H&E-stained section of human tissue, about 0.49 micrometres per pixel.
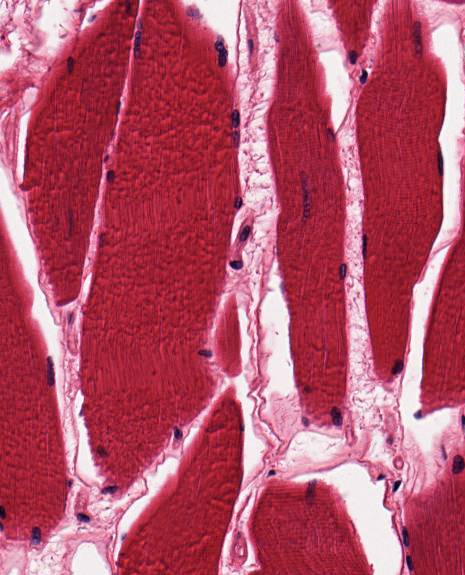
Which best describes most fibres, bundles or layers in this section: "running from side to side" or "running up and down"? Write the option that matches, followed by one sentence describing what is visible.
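Running up and down. Long, broad muscle fibres run roughly from top to bottom of the field, lying side by side.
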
